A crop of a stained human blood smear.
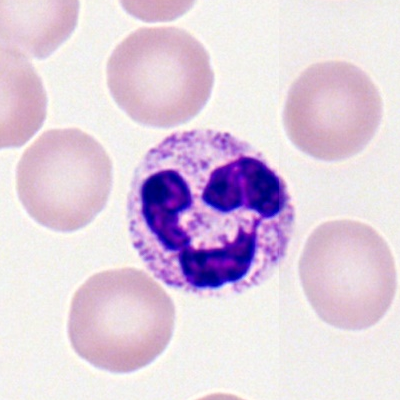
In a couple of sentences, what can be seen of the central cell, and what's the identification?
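Look at how the nucleus splits into three separate lobes, with no nucleoli showing in it. Fine lilac granules are scattered all through the cytoplasm, and the surface has no projections. It's a segmented neutrophil.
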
